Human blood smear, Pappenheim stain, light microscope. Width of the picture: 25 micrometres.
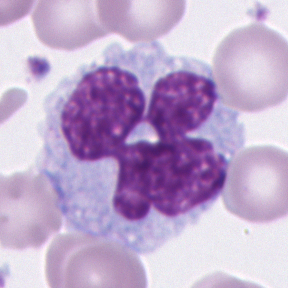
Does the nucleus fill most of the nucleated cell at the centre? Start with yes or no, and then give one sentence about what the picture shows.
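No. The cytoplasm is abundant and pale grey-blue.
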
